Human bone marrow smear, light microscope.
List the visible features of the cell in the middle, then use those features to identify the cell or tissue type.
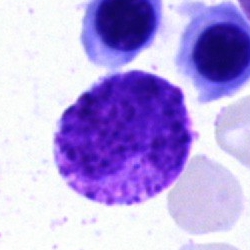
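You've got a roughly round cell here, crammed with coarse dark purple granules. They lie right over the nucleus, so you can't make out its outline. Down in the lower part there's a paler pinkish-violet zone with only scattered granules. It's a basophil.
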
